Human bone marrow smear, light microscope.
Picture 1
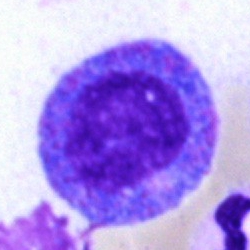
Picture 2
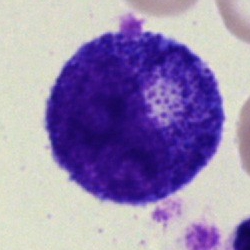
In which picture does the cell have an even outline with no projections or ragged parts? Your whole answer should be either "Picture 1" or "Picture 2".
Picture 1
